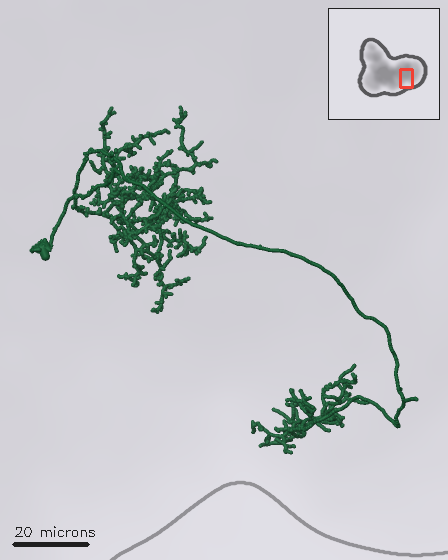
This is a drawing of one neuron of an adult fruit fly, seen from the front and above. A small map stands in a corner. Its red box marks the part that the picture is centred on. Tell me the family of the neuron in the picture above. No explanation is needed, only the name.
MeLo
